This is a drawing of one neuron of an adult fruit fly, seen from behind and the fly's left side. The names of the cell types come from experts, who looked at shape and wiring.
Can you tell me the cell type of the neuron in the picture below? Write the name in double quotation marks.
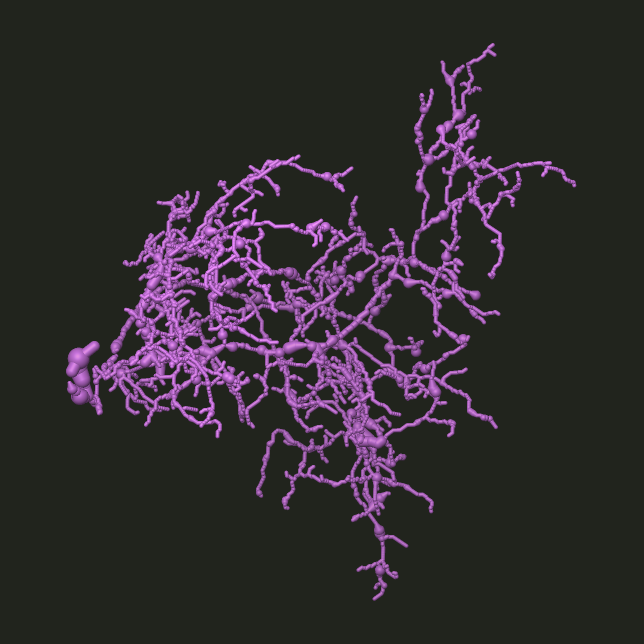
"AVLP295"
